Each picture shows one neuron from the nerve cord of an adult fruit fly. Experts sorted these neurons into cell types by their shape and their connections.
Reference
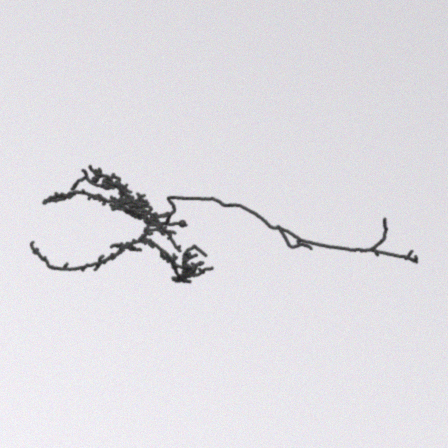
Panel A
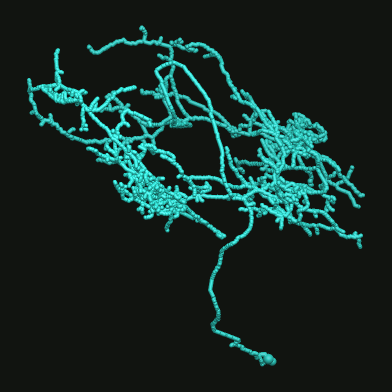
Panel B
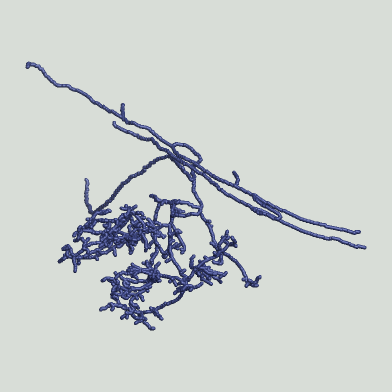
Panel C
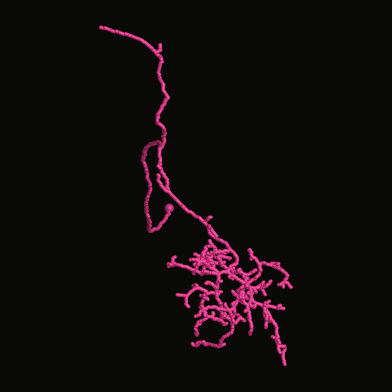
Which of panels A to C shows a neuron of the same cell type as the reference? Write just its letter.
A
